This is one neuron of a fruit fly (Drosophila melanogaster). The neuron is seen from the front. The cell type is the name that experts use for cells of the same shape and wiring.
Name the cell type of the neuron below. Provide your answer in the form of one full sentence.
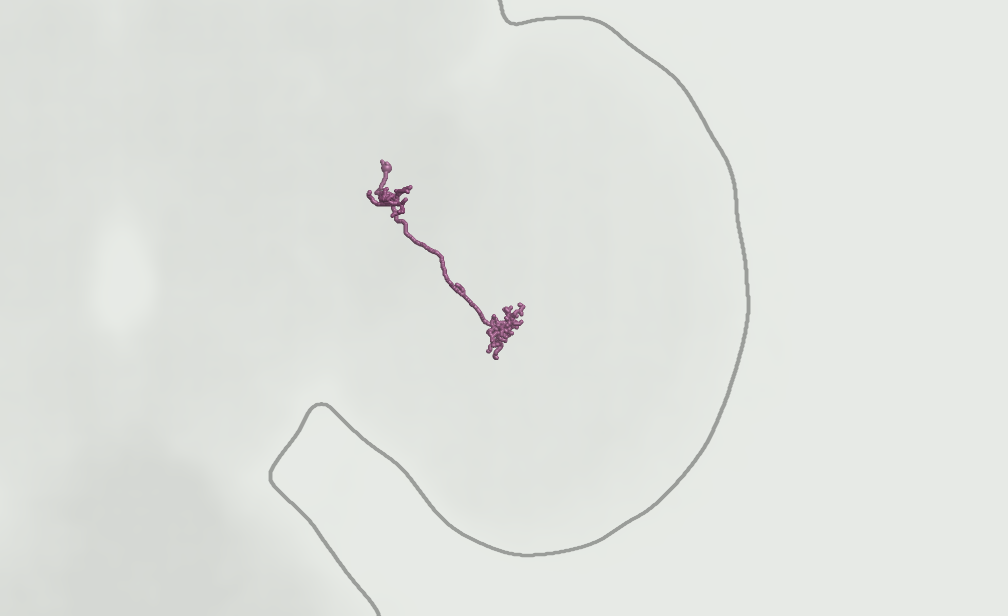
This neuron is of the type LC18.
